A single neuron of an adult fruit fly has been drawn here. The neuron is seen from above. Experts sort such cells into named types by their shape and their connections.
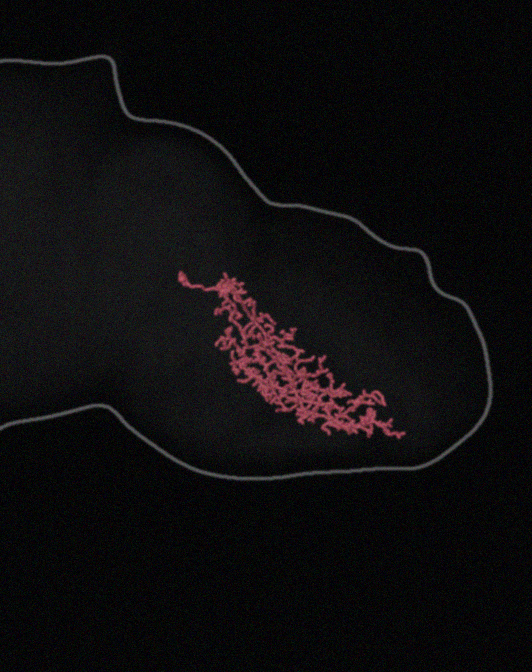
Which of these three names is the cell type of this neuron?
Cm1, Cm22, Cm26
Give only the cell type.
Cm26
